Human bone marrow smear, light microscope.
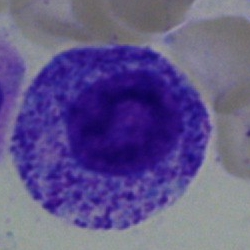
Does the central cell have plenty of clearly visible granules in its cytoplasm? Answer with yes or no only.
Yes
